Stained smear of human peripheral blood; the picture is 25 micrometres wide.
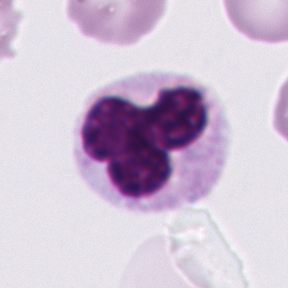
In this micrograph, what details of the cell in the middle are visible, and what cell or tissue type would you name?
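Outline round and smooth. Cytoplasm pale pinkish-lilac, containing fine, faint lilac granules. No nucleoli visible in the nucleus. Segmented neutrophil.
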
